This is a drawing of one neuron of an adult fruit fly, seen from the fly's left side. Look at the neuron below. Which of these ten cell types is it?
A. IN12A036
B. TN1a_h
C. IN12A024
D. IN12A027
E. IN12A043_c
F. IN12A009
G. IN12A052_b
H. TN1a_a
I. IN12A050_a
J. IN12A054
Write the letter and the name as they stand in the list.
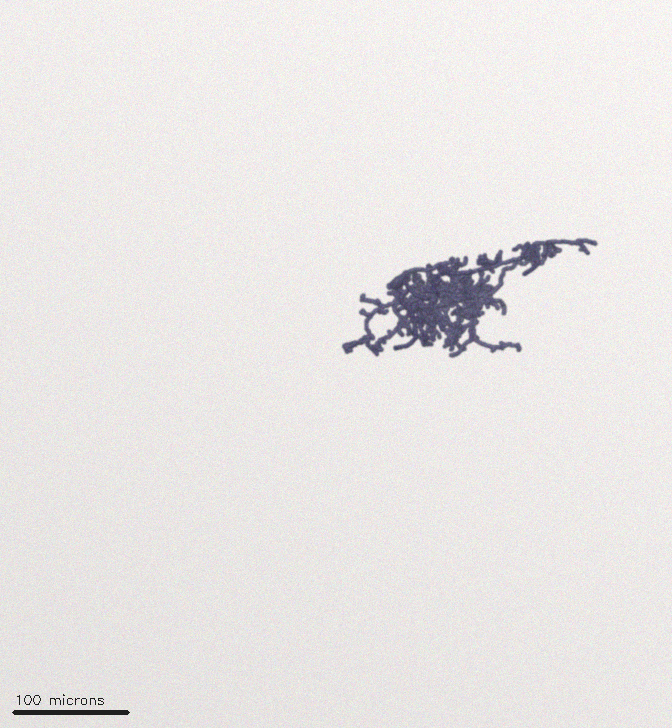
C. IN12A024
